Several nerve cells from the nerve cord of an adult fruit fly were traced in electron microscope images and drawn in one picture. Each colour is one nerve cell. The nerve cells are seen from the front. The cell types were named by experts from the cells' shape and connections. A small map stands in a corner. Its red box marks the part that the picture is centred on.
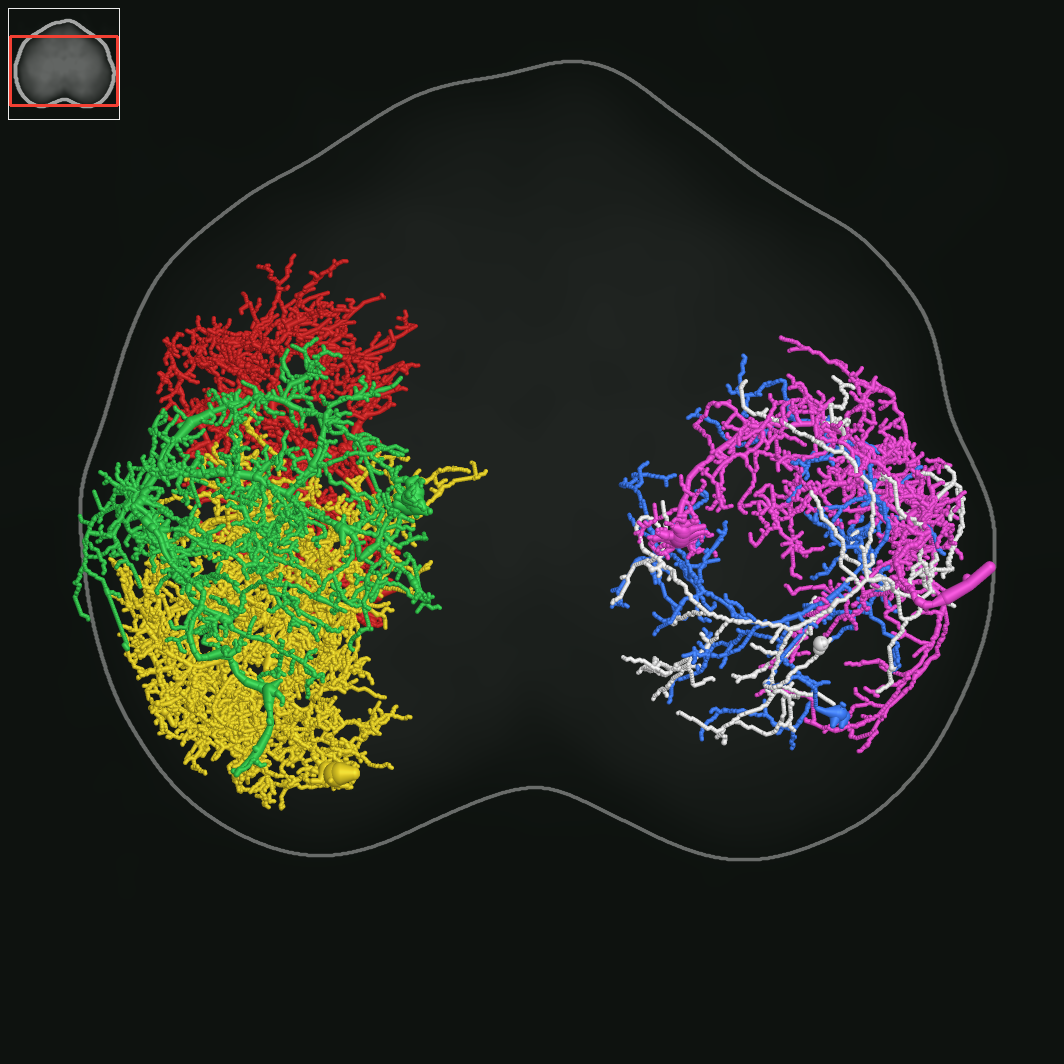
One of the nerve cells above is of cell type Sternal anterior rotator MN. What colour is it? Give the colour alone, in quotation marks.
"green"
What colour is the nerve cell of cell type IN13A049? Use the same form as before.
"blue"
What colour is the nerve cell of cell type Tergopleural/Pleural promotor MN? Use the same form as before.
"magenta"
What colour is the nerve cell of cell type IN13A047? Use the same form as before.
"white"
